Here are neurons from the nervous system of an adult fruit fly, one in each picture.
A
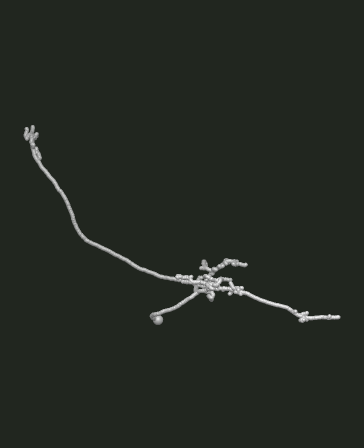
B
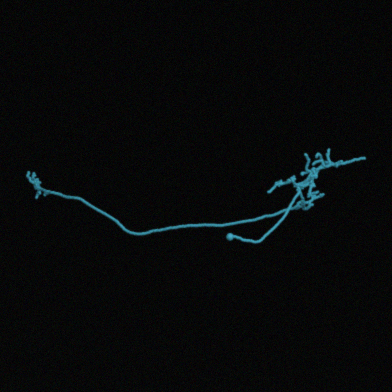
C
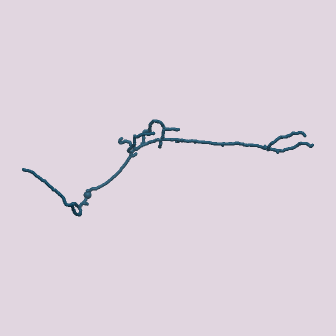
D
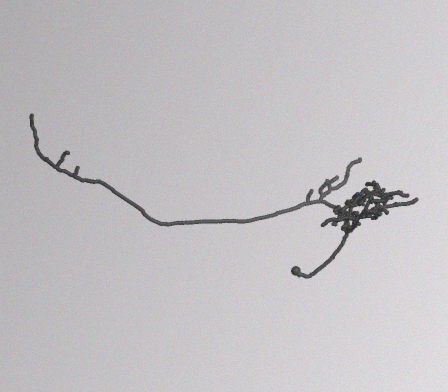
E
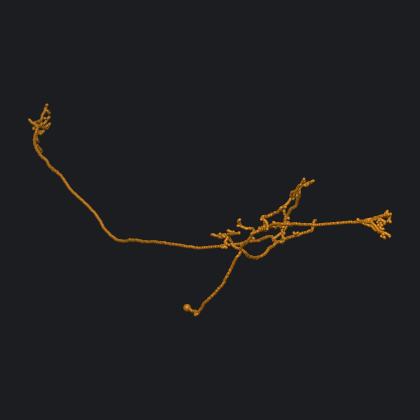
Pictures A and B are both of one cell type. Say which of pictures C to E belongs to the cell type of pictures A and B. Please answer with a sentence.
Picture E is of the same cell type.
